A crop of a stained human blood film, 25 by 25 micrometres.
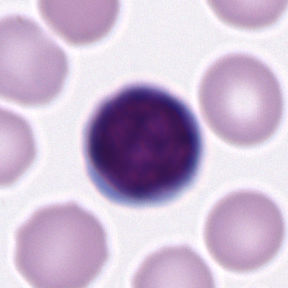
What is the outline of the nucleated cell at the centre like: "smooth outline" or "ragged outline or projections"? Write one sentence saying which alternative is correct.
The border of this cell is smooth and even.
